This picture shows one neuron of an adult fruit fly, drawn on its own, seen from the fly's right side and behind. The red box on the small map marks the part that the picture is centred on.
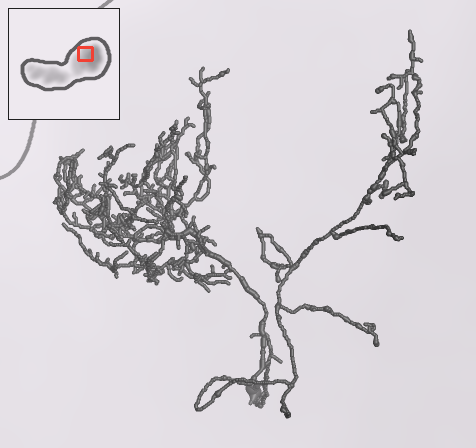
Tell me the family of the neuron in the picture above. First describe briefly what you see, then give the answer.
The picture shows dozens of branch ends. As drawn here it is about as wide as it is tall. Its broad class is central-brain intrinsic neuron. Its family is hemilineage VLPl2_posterior.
